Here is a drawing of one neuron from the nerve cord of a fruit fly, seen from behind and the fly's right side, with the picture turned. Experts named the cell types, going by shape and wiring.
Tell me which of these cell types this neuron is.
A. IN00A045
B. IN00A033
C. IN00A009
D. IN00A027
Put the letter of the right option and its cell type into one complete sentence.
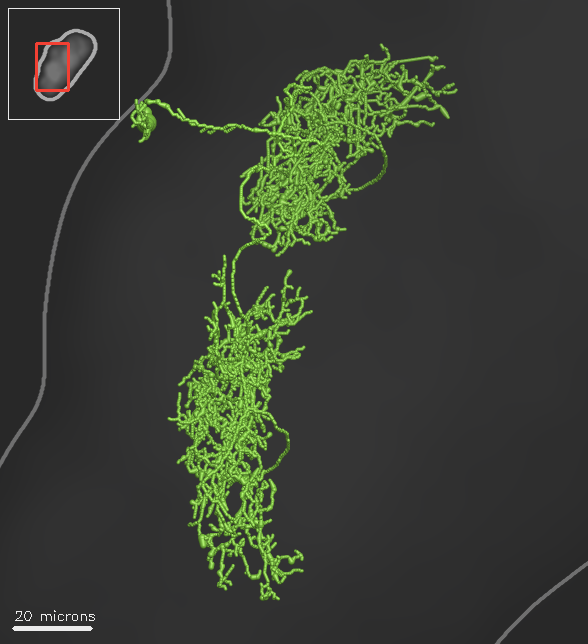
Option C, IN00A009, is the cell type of the neuron.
